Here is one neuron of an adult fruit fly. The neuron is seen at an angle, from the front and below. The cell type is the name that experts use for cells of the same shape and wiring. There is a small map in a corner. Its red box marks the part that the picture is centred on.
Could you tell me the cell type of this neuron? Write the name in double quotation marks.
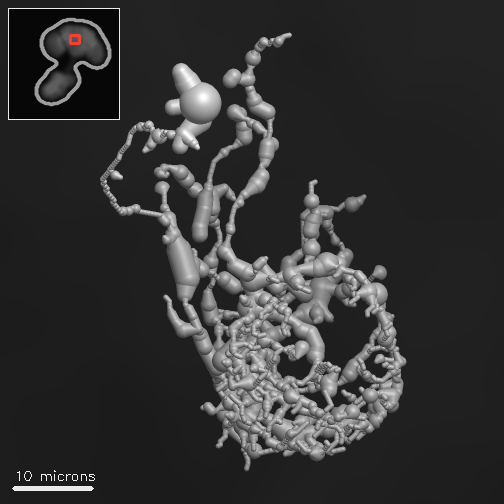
"l2LN23"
